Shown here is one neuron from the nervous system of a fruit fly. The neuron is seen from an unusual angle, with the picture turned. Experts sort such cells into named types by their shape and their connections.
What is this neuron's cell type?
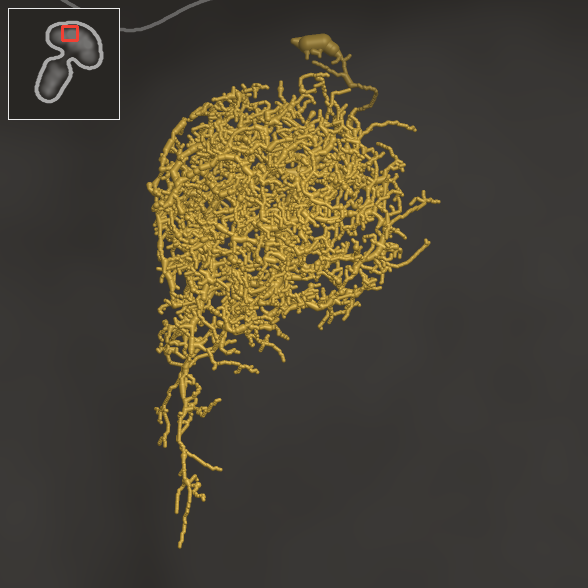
AVLP084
